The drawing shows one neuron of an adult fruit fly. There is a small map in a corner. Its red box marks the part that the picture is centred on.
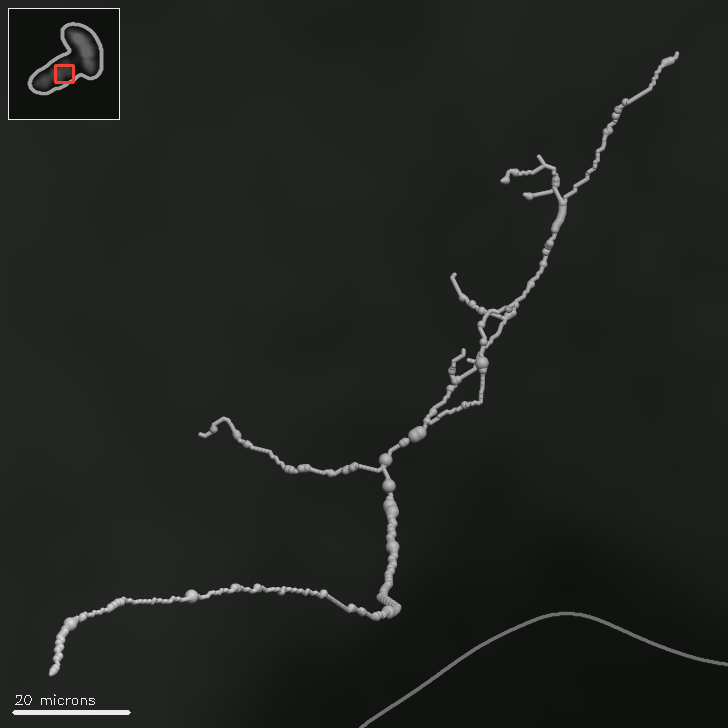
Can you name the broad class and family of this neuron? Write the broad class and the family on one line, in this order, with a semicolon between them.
sensory neuron entering the nerve cord; class mechanosensory tactile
